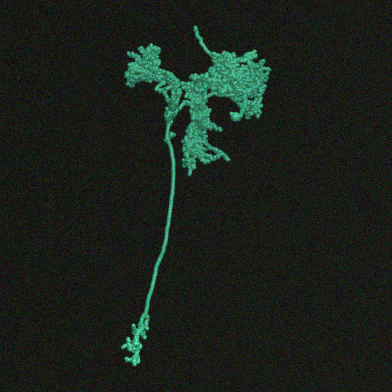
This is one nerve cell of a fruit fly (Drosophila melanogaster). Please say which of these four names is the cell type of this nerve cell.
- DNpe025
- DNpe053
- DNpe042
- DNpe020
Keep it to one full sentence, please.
Belonging to the cell type DNpe042 is this nerve cell.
